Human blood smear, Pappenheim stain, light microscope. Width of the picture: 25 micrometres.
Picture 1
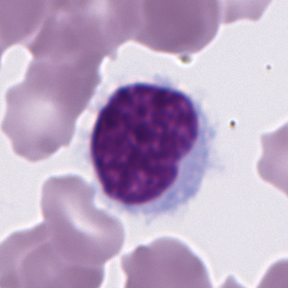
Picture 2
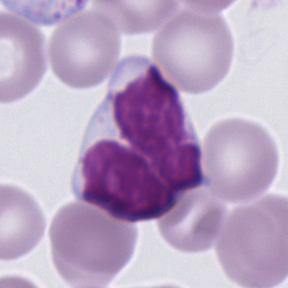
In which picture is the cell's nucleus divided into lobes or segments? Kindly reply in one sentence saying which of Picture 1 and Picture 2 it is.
The cell shown in Picture 2 has a nucleus formed of distinct lobes.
